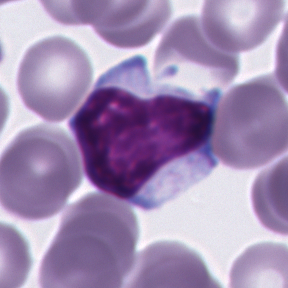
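Typical lymphocyte, the central cell of a stained blood smear. Notice that its nucleus is one unlobed mass filling most of the cell, with a modest rim of cytoplasm. The chromatin is dense, dark purple and coarsely clumped, and the cytoplasm shows no distinct granules.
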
